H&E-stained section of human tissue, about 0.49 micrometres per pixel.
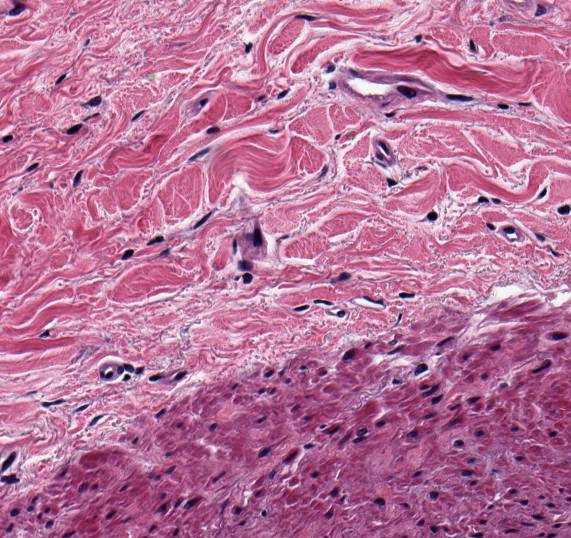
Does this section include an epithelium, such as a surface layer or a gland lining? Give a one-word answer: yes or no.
No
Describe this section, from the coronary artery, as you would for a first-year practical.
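The field divides into a paler, sparsely nucleated upper part and a darker, densely nucleated lower part. Above, thick, wavy, pink collagen bundles run in varied directions, with small, dark, elongated fibroblast nuclei scattered between them. Below, crowded oval nuclei sit in a deeper purplish-pink background.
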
